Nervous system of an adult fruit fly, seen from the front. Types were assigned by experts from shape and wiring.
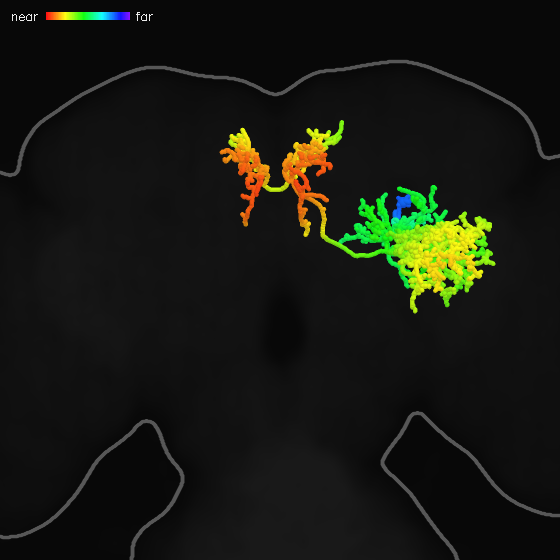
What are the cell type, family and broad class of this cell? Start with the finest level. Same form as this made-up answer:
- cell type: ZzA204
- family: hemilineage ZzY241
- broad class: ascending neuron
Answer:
- cell type: AVLP563
- family: hemilineage SMPpv2_ventral
- broad class: central-brain intrinsic neuron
